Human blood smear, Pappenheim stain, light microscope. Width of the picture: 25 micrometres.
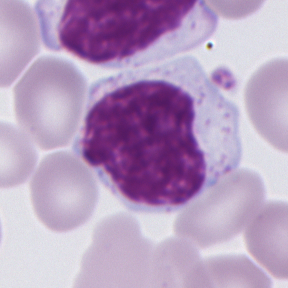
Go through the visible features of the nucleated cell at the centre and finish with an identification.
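Within the nucleus, dark purple chromatin forms coarse clumps separated by lighter streaks, and no distinct nucleoli can be made out. A rim of cytoplasm, free of vacuoles, is wider to the right of the nucleus than to its left. The name is large granular lymphocyte.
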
